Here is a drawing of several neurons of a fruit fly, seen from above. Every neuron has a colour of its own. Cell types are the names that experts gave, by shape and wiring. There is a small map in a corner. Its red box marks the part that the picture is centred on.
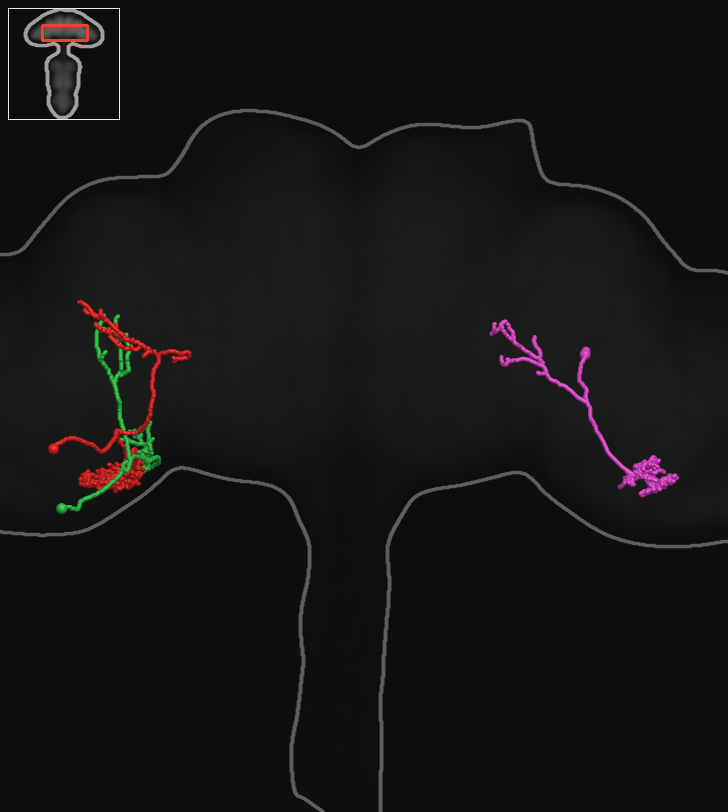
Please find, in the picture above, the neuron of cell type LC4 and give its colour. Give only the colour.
magenta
